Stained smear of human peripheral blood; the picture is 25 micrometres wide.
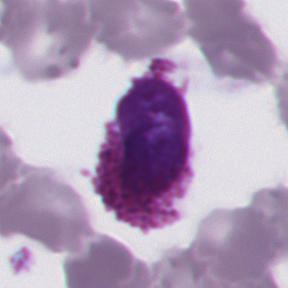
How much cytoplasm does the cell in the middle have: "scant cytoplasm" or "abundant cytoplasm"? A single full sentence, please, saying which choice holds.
Its nucleus occupies most of the cell.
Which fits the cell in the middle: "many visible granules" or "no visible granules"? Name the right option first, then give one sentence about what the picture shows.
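Many visible granules. Coarse, round, reddish-purple granules are packed along the lower left side of the nucleus.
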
